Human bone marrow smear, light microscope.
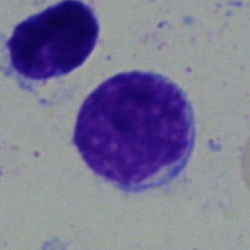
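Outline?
Round.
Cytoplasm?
Thin rim only, widest at lower right; no granules seen.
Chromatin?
Deep purple, small paler spots scattered through it.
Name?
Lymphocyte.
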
